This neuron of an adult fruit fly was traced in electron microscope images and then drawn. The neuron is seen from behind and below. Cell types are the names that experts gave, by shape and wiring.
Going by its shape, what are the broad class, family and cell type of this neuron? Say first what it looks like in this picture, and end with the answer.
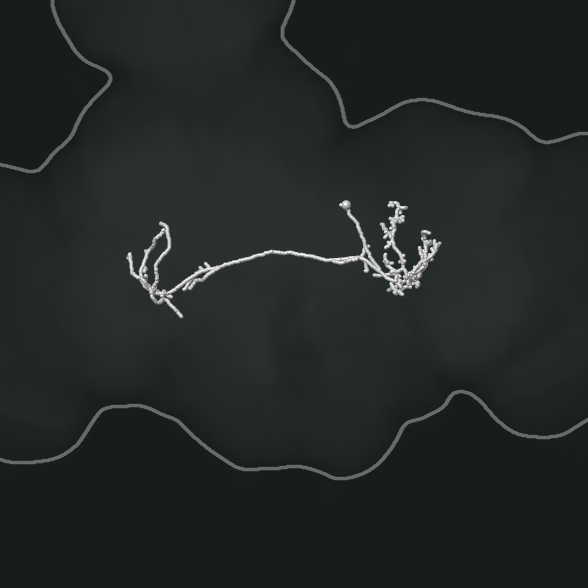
In this view it is more than twice as wide as it is tall. Its broad class is central-brain intrinsic neuron. The family is hemilineage DM4_ventral. It is of cell type CB1983.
